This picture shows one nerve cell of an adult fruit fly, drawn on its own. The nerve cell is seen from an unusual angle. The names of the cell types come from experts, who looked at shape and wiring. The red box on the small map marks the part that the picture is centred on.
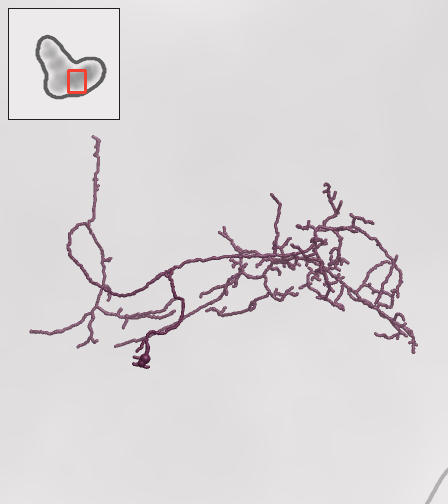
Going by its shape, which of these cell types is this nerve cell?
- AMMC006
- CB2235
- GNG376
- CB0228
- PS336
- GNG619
AMMC006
